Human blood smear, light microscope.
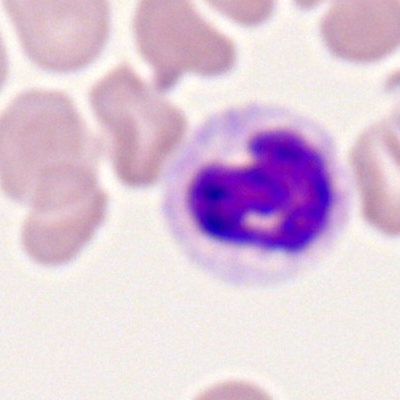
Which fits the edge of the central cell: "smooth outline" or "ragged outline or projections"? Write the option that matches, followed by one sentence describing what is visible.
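Smooth outline. The cell outline is round and smooth.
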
